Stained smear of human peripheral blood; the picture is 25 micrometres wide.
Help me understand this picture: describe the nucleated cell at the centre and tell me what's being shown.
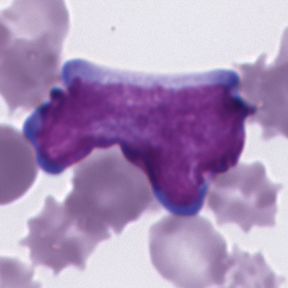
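Most of the cell is taken up by the nucleus, leaving only a narrow margin of cytoplasm. The chromatin is finely stippled and fairly even, without coarse dark clumps. The cytoplasm forms a thin rim of deep blue, broadest along the upper edge of the cell. The cell is a myeloblast.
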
